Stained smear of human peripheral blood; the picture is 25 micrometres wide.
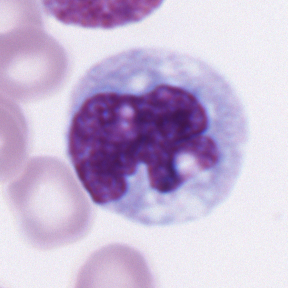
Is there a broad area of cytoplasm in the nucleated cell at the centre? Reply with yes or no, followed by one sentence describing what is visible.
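Yes. The cytoplasm forms a wide rim, broadest on the right.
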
